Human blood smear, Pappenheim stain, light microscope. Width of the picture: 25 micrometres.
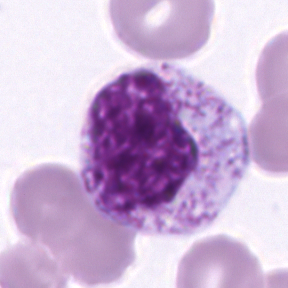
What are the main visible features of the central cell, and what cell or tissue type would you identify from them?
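Single unlobed nuclear mass, off-centre toward the left. Cytoplasm pale, whitish-lilac rather than blue. Many fine purple granules scattered through it. Cell: metamyelocyte.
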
